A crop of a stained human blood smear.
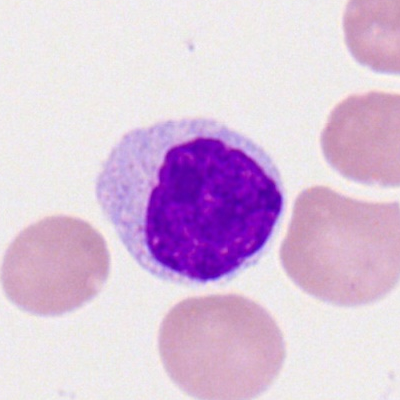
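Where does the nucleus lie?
Toward the right side of the cell.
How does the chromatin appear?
Dense and coarsely clumped.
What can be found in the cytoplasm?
Fine pinkish-purple granules, scattered through cytoplasm that is pale lilac-blue.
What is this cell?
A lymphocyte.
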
